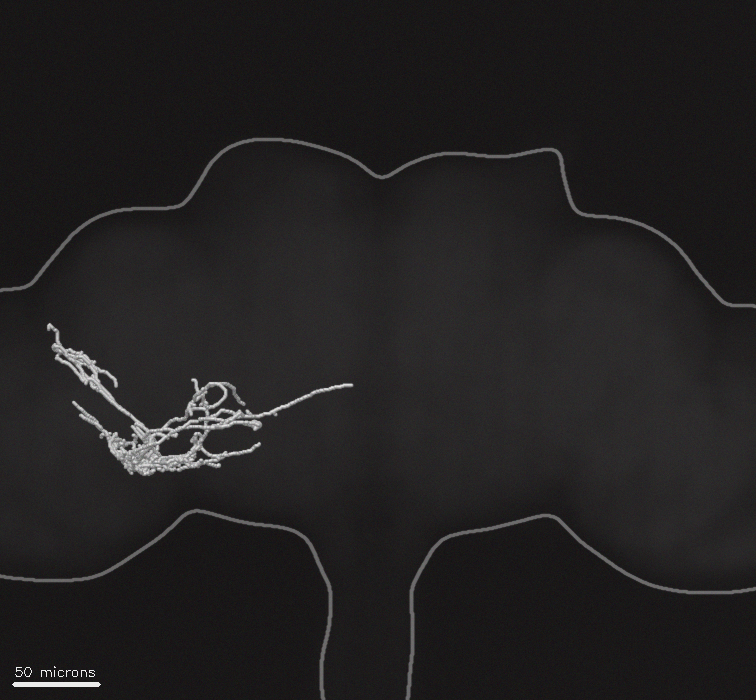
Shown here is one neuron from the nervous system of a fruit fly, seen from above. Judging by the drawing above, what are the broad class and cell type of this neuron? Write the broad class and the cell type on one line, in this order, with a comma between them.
central-brain intrinsic neuron, aMe22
